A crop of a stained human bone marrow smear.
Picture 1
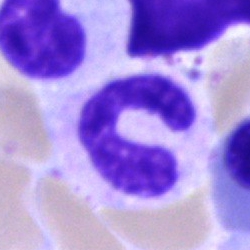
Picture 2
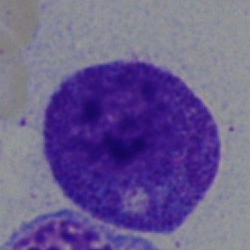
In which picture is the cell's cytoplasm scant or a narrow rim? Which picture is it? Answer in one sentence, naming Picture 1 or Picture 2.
What picture 2 shows is a cell with scant cytoplasm.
